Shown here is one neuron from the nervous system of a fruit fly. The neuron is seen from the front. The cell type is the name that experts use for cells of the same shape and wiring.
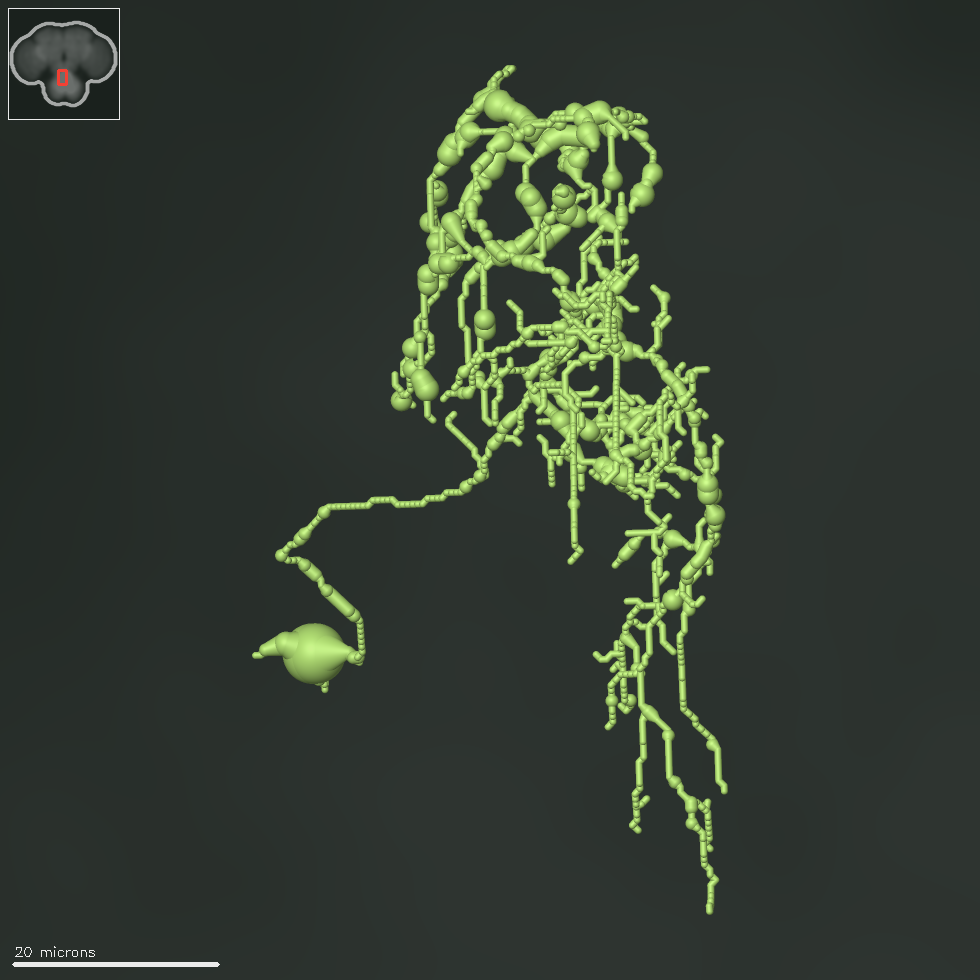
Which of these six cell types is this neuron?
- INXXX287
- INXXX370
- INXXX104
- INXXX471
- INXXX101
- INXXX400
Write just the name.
INXXX400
